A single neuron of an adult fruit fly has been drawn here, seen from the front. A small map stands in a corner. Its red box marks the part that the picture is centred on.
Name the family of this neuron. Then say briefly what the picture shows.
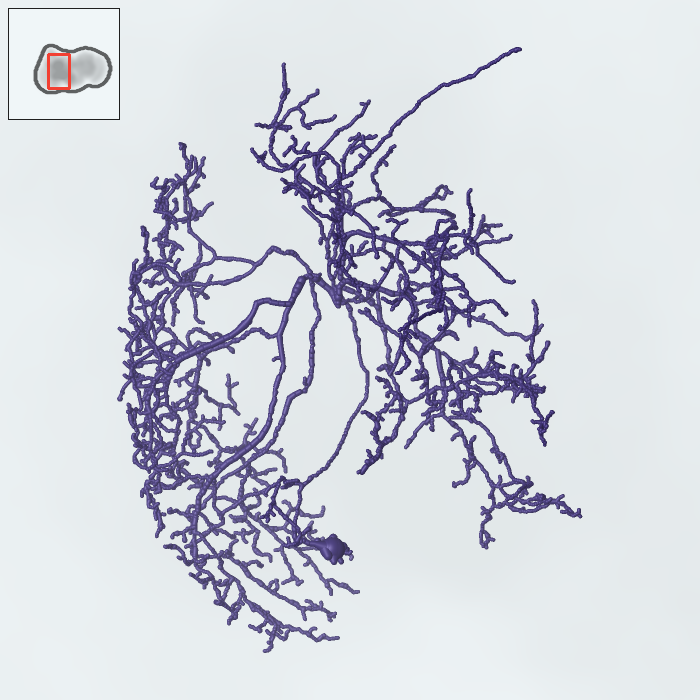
Its family is LoVP. It is a visual projection neuron. More than a hundred branch ends can be seen. As drawn here it is taller than it is wide.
